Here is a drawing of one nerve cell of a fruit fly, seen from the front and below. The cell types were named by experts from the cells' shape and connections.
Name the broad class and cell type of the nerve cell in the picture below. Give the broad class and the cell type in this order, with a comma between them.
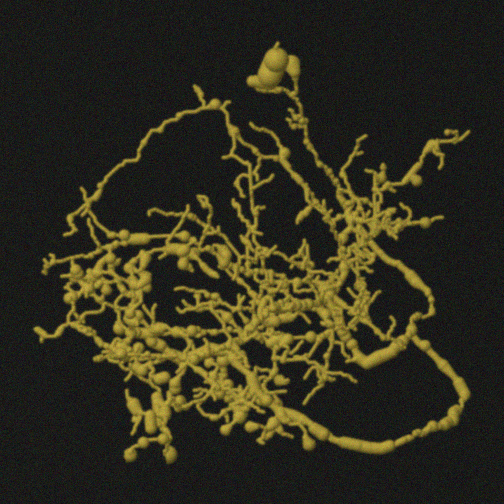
central-brain intrinsic neuron, SMP337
